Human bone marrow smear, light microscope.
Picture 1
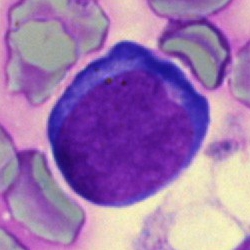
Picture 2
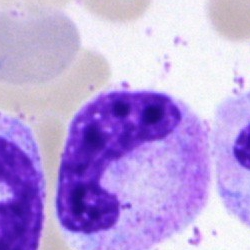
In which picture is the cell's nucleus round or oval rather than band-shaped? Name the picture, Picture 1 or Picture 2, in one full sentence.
A compact round or oval nucleus belongs to the cell in Picture 1.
